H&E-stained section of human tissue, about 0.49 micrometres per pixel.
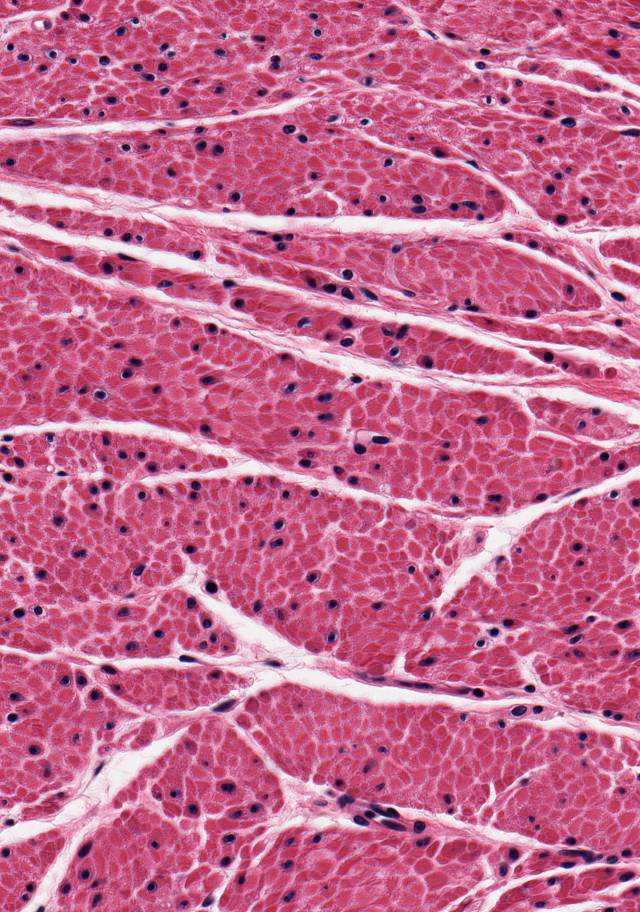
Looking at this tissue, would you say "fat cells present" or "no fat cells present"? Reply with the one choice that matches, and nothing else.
No fat cells present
